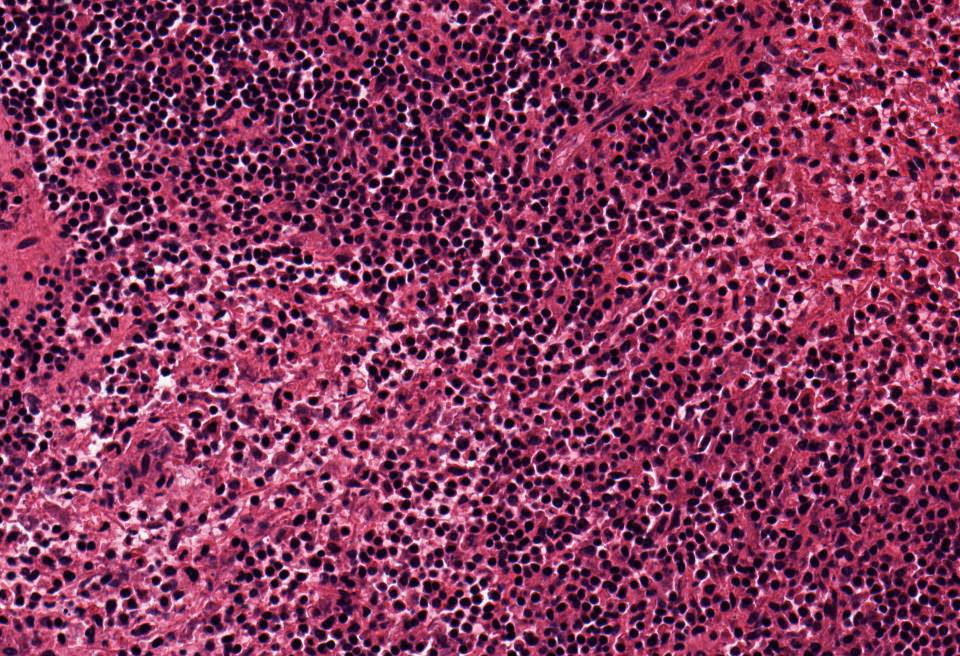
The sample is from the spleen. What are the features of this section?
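Sheets of densely packed cells fill the whole field, without glands or surface epithelium. Most are small lymphocytes: dark, round, compact nuclei and scant cytoplasm. Scattered among them, mostly in looser areas, are larger cells with pale pink cytoplasm and paler oval nuclei. A pink, nearly cell-free patch lies at the left edge, upper half.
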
